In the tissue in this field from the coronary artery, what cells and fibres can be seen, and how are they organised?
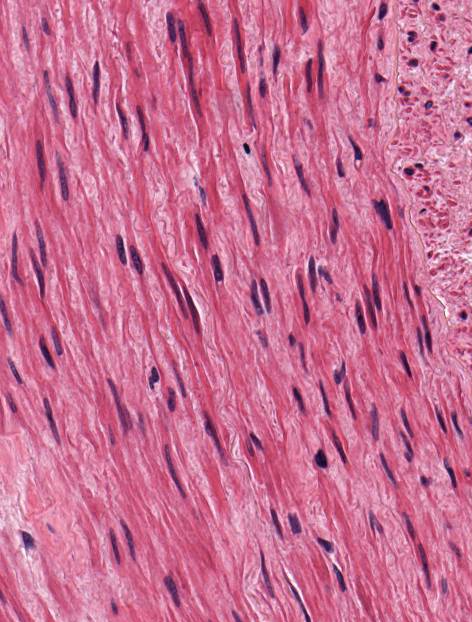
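First, extent: almost the whole field is taken up by closely packed pink fibres. Second, orientation: these fibres lie parallel and run lengthwise from top to bottom, slanting slightly. Third, nuclear shape: the nuclei within the fibrous area are elongated and spindle-shaped. Last, colour and spread: they stain dark purple and are scattered fairly evenly across that area.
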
